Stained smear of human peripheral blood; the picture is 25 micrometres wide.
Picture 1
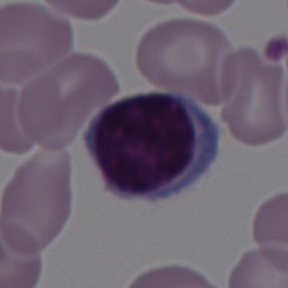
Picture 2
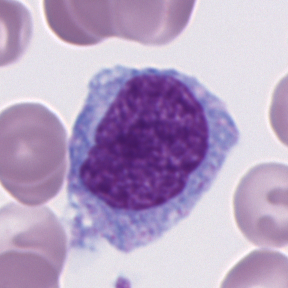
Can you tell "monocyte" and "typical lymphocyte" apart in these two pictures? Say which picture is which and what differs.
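Picture 1 shows a typical lymphocyte, and picture 2 shows a monocyte. First point, size: the typical lymphocyte measures about 12 by 9 micrometres, while the monocyte measures about 17 by 14 micrometres.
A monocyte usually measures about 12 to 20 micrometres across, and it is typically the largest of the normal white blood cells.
Second point, outline: the typical lymphocyte has a smooth edge without projections, whereas the monocyte's edge is irregular and angular, with several blunt corners in place of a smooth round edge. Third point, nucleus: in the typical lymphocyte the nucleus is round, about 9 micrometres across, and fills about 70% of the cell's area, while in the monocyte it fills about 60%.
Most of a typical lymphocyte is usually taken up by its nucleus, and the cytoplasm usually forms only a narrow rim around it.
Fourth point, chromatin and nucleoli: the typical lymphocyte's chromatin is dark and dense throughout the nucleus, no nucleoli can be seen in it, and in the monocyte no distinct nucleolus stands out. Fifth point, cytoplasm colour: blue in the typical lymphocyte, pale greyish blue in the monocyte. Sixth point, granules: the typical lymphocyte's cytoplasm shows none, while the monocyte's holds fine, dust-like pinkish-purple granules scattered throughout.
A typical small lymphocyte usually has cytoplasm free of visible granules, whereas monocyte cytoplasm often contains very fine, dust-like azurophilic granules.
Seventh point, vacuoles: the typical lymphocyte's cytoplasm contains none. Last point, surroundings: a small purple fragment lies just below the bottom edge of the monocyte, separate from it.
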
